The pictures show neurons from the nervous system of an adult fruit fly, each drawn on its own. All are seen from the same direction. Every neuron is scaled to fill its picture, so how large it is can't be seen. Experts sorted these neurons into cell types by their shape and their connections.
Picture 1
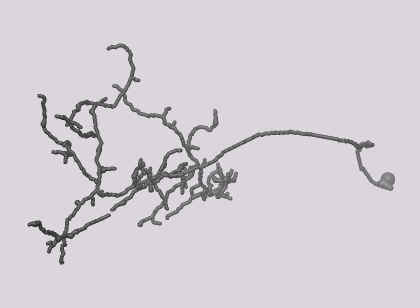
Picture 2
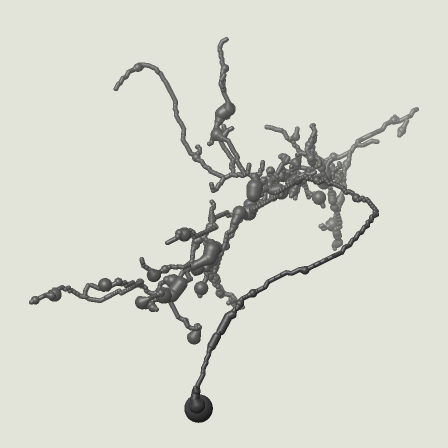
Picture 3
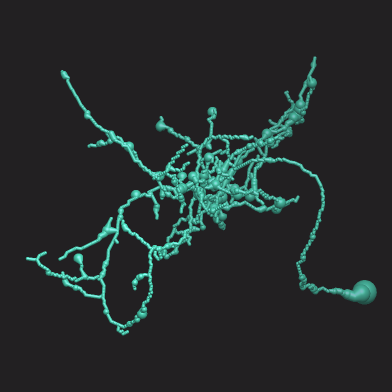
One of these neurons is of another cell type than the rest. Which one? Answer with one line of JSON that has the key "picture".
{"picture": 3}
